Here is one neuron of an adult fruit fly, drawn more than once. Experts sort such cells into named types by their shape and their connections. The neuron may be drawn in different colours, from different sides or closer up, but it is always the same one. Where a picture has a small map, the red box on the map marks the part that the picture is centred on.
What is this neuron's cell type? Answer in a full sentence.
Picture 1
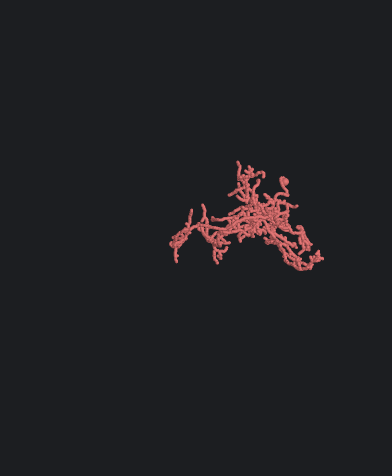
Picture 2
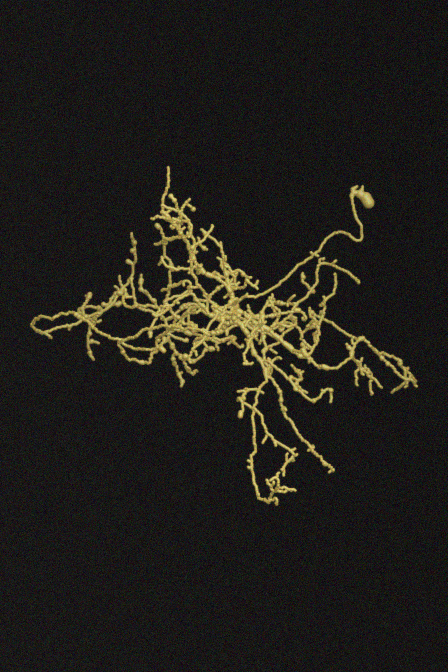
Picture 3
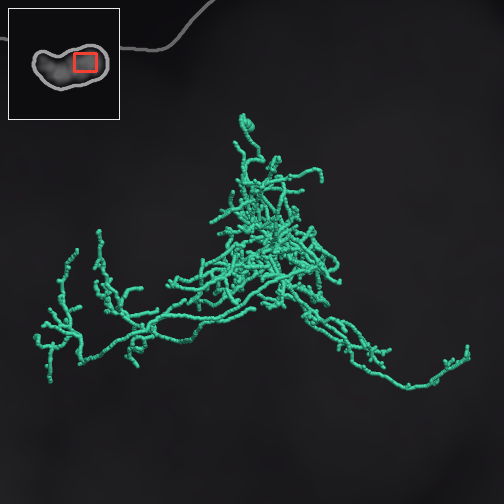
The cell type is PS182.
